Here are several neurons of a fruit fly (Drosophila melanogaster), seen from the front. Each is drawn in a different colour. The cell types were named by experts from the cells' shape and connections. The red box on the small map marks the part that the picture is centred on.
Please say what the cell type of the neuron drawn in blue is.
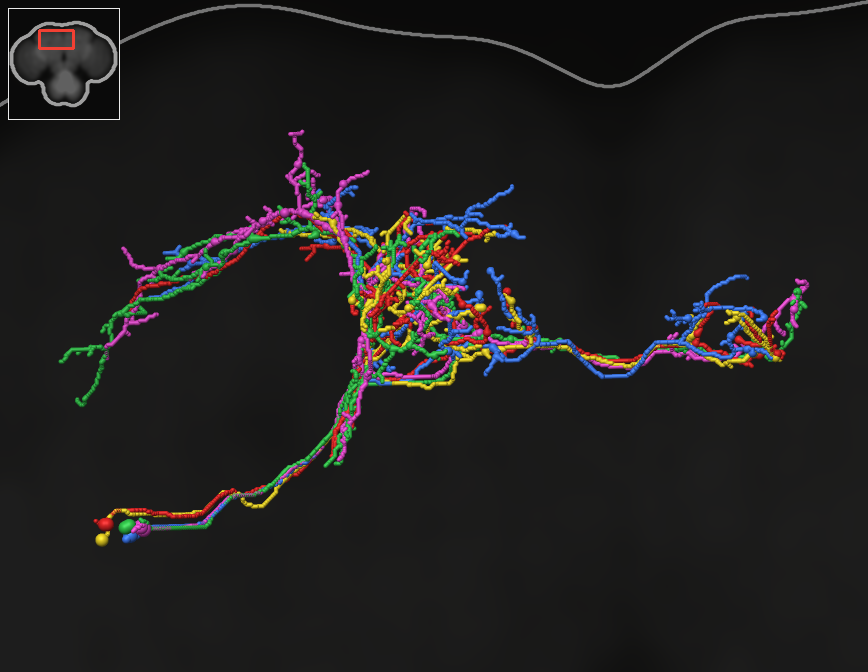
LHAV9a1_c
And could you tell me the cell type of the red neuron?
CB3873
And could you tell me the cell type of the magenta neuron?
LHAV9a1_a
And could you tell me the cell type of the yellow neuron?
CB2719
